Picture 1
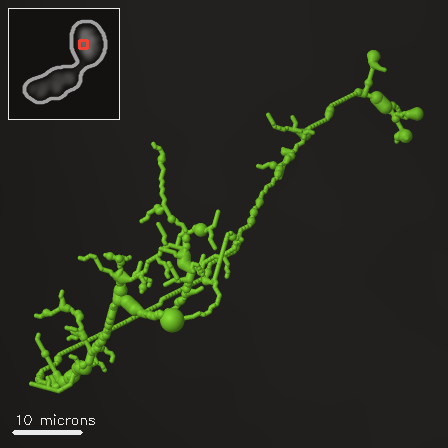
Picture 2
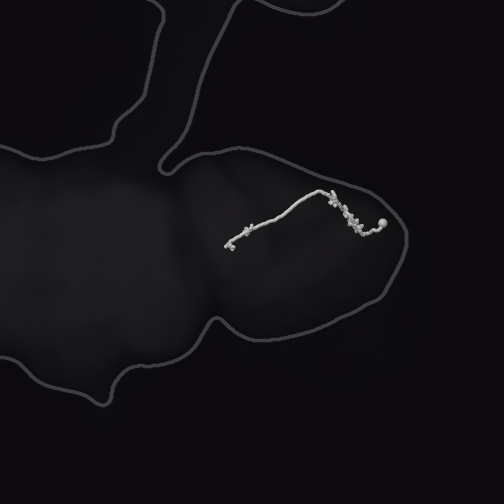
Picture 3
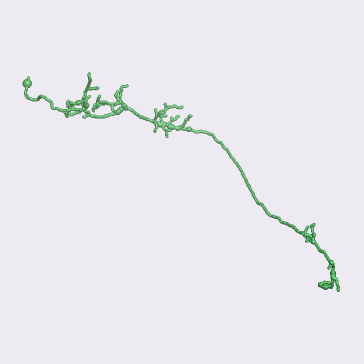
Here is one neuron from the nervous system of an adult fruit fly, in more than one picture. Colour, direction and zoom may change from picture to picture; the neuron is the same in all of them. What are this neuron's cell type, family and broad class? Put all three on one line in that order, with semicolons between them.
Tm12; Tm; optic-lobe intrinsic neuron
